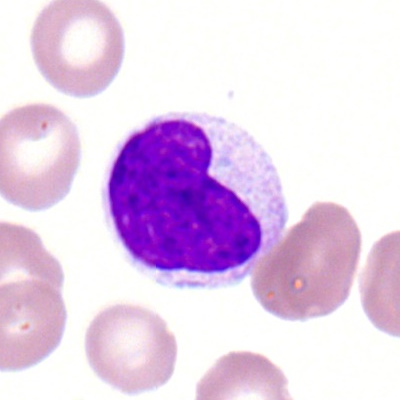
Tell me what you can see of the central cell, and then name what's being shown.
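The nucleus, deeply notched on its upper right side, is kidney-shaped and fills most of the cell. The cytoplasm lies mainly to its right, is pale grey-blue, and has fine pinkish-purple granules scattered through it. The cell is a lymphocyte.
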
